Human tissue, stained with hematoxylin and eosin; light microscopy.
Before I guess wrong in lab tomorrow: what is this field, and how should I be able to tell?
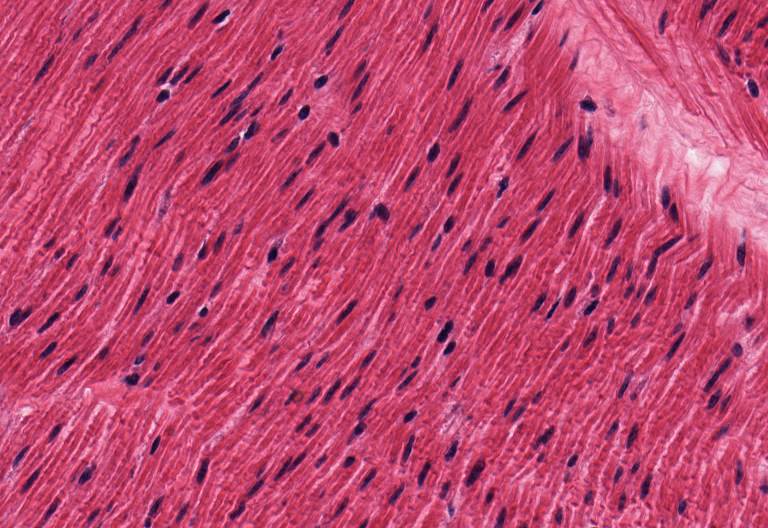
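It's smooth muscle. The fibres take eosin a deep pinkish red, and dark elongated nuclei are spread fairly evenly through them, long axes following the fibres.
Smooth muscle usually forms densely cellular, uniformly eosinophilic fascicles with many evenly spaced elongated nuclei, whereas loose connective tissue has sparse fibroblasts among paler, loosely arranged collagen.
No epithelium, glands or fat cells turn up anywhere.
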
